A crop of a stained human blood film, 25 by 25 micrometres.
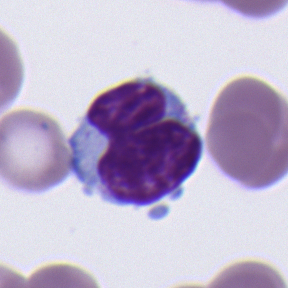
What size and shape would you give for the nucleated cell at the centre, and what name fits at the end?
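The nucleus is deeply notched on its left side, giving it a folded, two-lobed shape, and its lower lobe is larger than the upper. Its chromatin stains dark purple, dense throughout. The cytoplasm is widest on the left, where it fills the nuclear notch. The cell is about 12 micrometres across and its nucleus about 10 micrometres, filling about 70% of the cell's area. This cell is a monocyte.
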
